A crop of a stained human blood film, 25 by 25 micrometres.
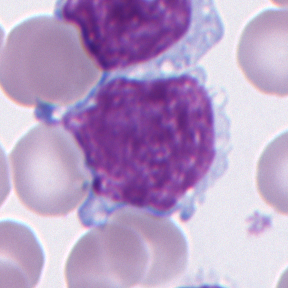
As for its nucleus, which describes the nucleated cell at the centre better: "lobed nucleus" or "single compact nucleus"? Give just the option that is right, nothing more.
Single compact nucleus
